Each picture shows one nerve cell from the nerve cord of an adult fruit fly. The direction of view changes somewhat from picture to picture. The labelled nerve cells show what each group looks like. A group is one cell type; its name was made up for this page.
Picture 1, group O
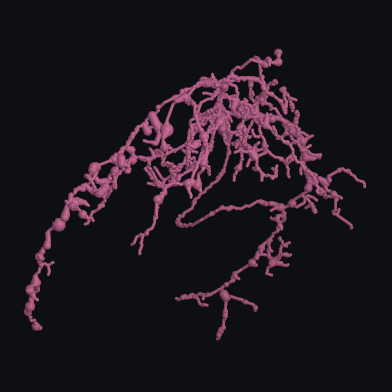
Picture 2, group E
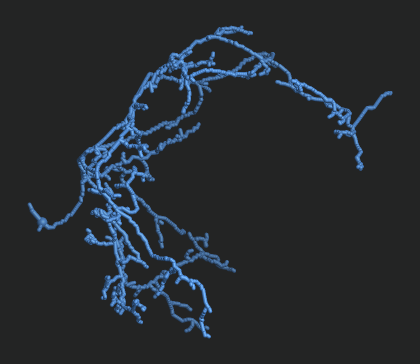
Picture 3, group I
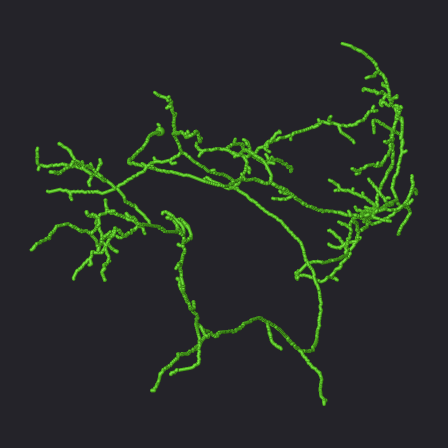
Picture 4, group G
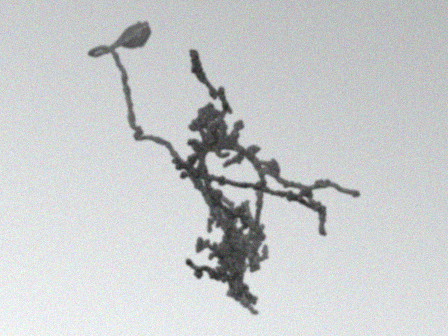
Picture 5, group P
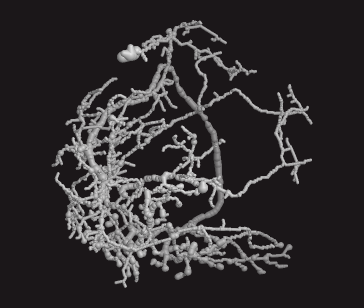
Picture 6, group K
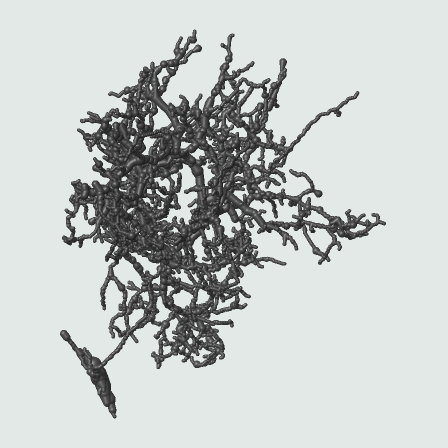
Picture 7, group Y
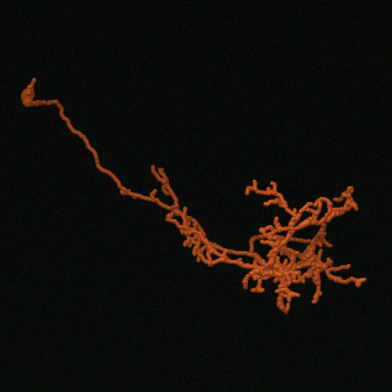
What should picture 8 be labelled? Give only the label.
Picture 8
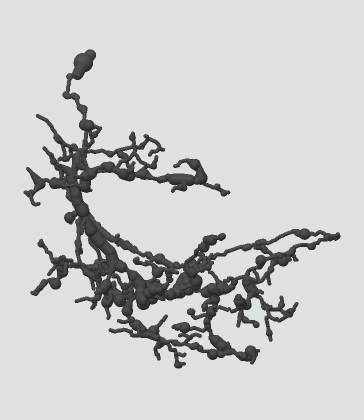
group Y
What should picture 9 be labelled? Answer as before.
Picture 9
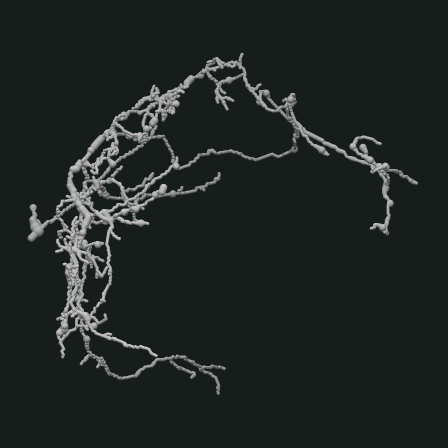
group E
